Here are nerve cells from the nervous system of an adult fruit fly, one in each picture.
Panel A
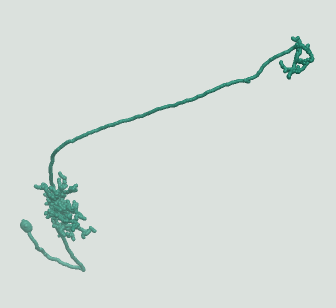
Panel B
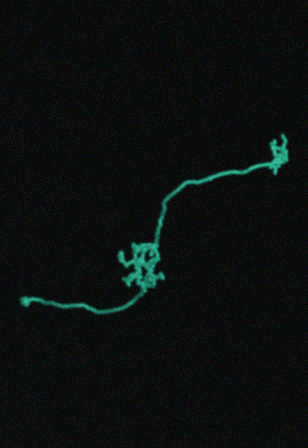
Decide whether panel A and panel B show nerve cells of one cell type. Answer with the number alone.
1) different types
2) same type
2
